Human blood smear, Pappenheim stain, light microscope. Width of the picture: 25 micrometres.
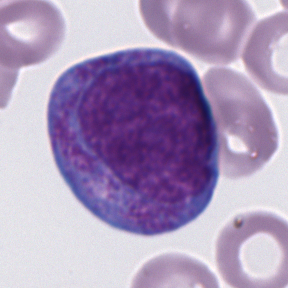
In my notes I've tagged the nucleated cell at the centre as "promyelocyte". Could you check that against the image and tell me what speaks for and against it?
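Promyelocyte is correct, and myeloblast is the less fitting alternative. The deciding feature is the cytoplasm: it is blue, with fine reddish-purple granules scattered through it.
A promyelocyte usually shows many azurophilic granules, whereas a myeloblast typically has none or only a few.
Granules spread through the cytoplasm therefore support promyelocyte and weigh against myeloblast. The remaining features are simply as seen: the cell is about 16 micrometres across, its outline rounded but slightly angular, with a straighter edge on the right, where a red cell presses against it. Its surface is smooth, without projections or blebs, and the cytoplasm holds no vacuoles.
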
